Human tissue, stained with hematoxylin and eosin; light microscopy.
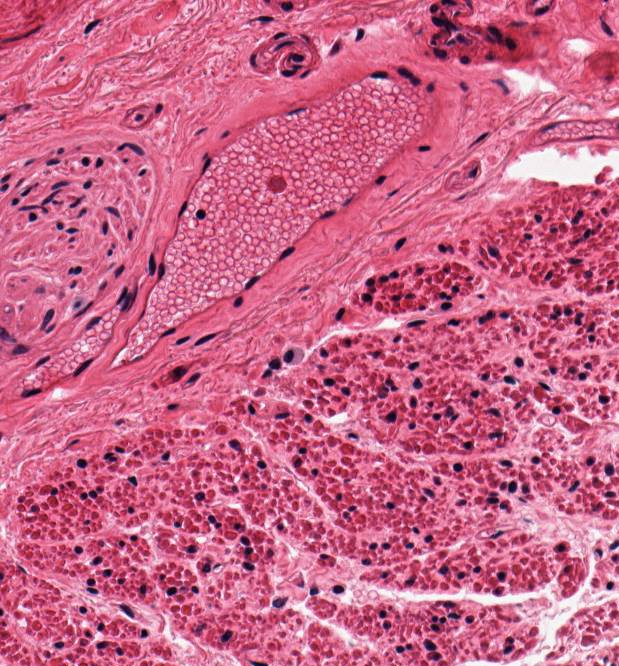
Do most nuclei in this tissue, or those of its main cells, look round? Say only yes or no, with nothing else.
Yes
